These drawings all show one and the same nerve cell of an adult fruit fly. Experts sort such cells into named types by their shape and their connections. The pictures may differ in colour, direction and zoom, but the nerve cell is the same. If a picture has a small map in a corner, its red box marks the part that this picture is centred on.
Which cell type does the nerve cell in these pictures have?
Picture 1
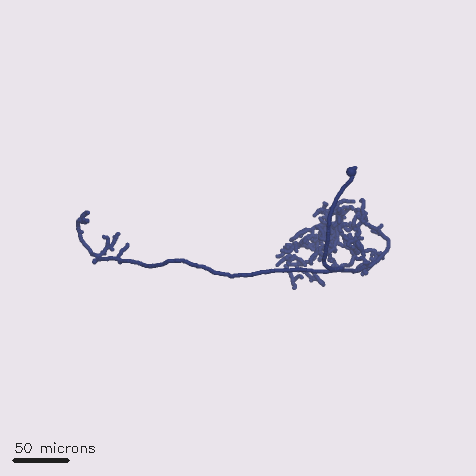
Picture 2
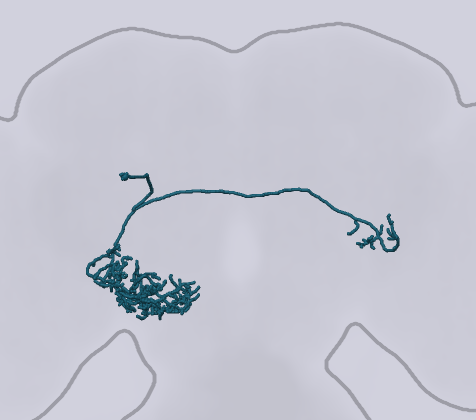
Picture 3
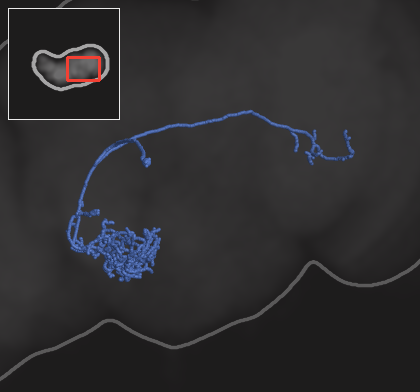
CB4176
